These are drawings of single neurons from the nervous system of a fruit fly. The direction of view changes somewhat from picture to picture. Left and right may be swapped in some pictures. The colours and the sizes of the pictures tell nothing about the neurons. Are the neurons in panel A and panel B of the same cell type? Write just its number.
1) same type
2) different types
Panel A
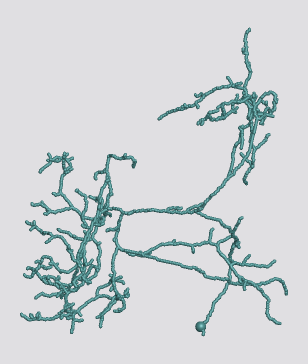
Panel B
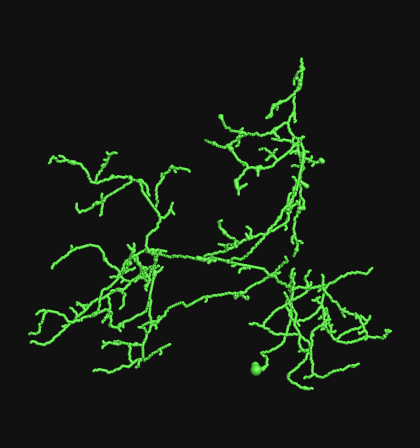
1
